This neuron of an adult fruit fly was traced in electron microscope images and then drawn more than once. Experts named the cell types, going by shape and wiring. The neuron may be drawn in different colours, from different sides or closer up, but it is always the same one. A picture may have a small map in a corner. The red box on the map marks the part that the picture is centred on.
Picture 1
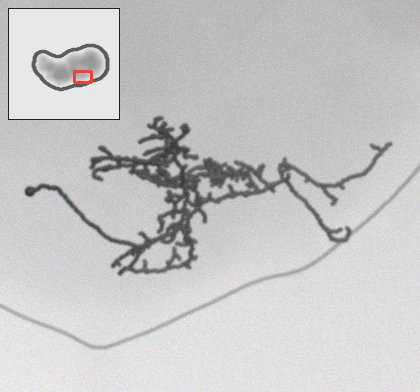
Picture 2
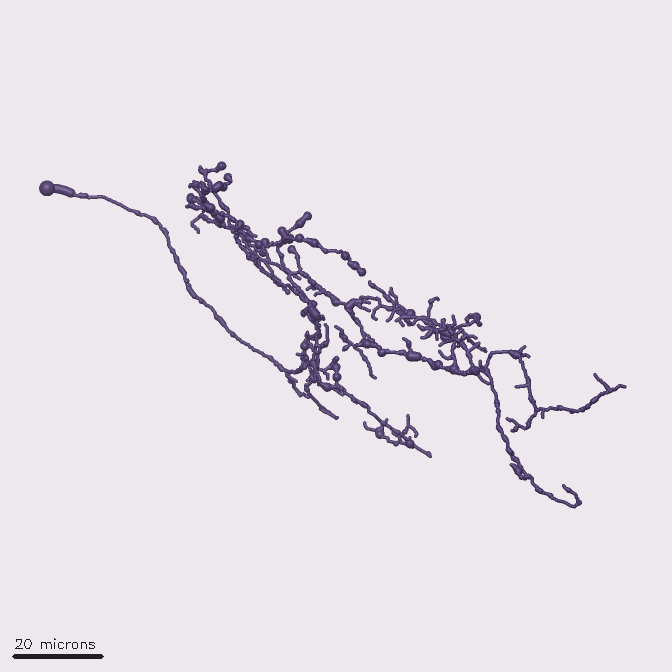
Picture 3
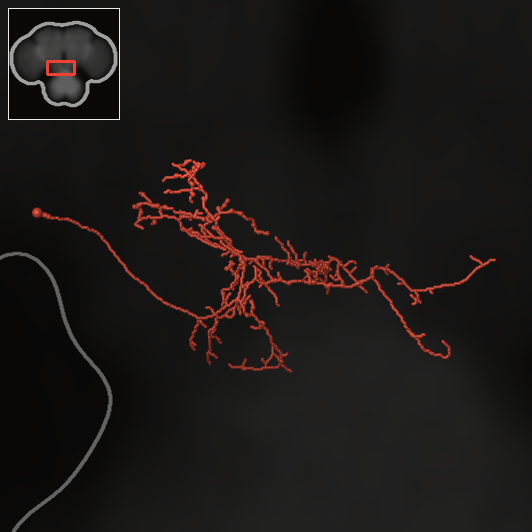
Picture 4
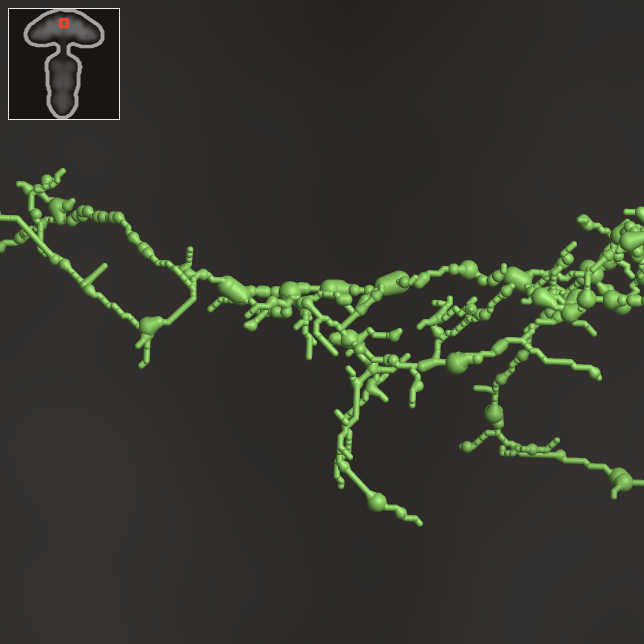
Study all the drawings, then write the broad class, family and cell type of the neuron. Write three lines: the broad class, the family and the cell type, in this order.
central-brain intrinsic neuron
hemilineage MD_SA1
GNG401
